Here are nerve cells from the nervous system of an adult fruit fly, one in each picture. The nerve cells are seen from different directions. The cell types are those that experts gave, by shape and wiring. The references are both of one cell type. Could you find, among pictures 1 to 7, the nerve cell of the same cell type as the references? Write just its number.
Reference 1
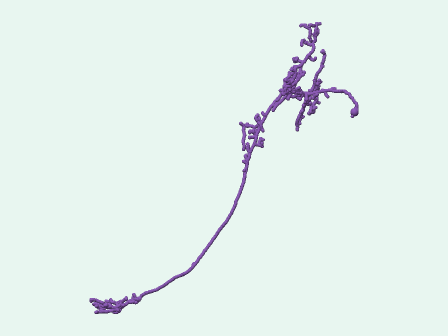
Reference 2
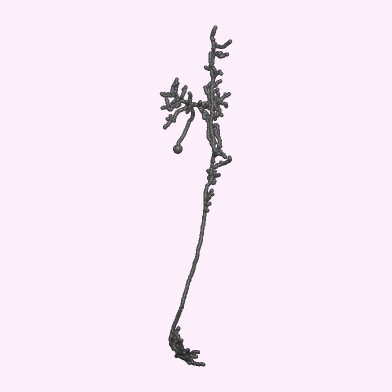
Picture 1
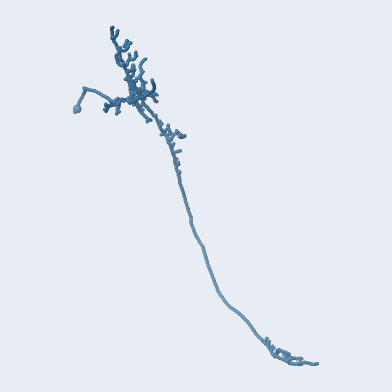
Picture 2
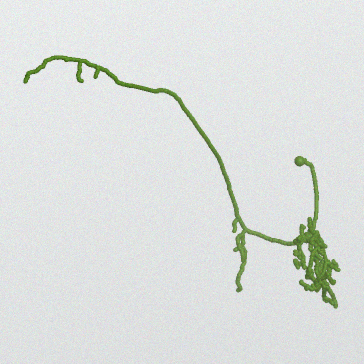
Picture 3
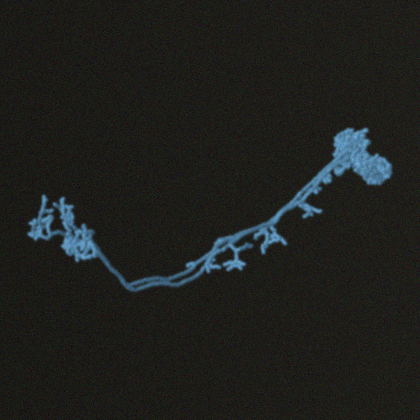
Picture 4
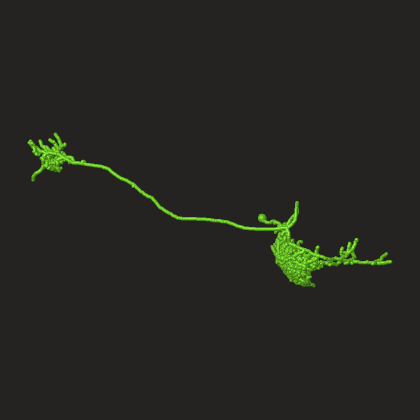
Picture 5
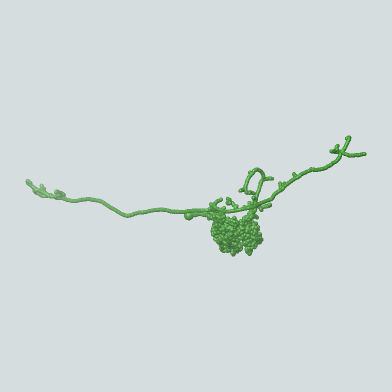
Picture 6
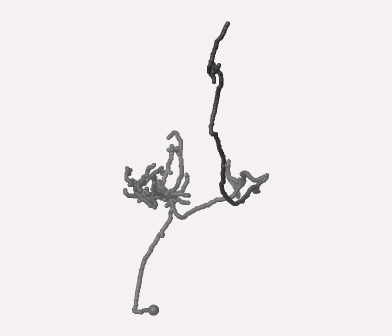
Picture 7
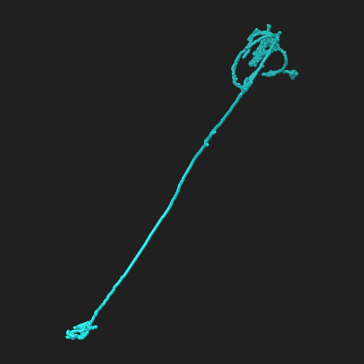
1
